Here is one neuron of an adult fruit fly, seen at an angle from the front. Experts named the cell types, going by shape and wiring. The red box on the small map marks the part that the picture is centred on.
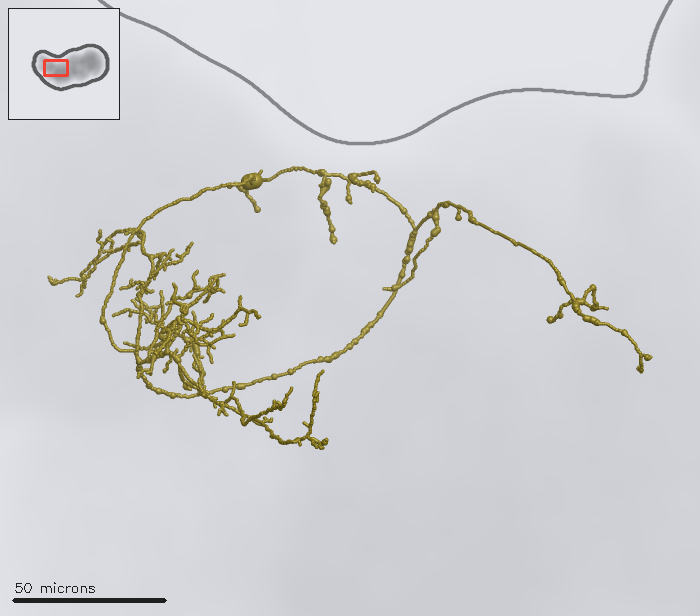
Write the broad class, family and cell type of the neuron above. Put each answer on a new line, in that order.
nerve-cord intrinsic neuron
hemilineage 19B
IN19B048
